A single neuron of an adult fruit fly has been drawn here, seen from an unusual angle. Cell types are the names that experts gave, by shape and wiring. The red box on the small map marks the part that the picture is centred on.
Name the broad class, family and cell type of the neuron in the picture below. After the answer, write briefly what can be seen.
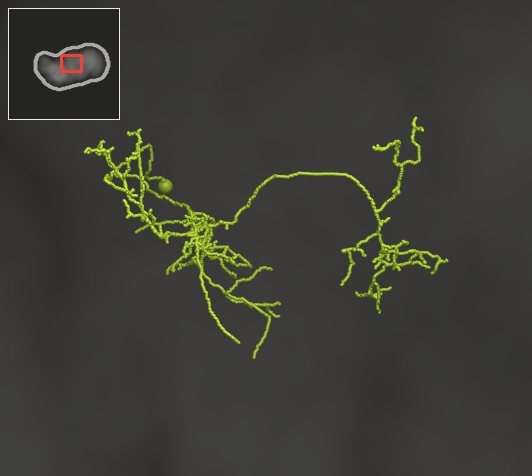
Its broad class is central-brain intrinsic neuron. Its family is hemilineage DL1_ventral. The cell type is PVLP207m. The picture shows dozens of branch ends. In this view it is wider than it is tall.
